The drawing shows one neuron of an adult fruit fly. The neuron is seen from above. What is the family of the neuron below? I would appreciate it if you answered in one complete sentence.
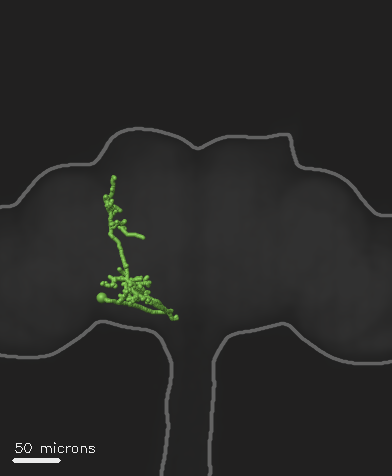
Under the family hemilineage LB3 is grouped this neuron.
